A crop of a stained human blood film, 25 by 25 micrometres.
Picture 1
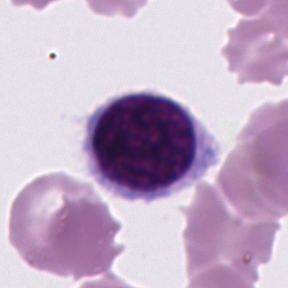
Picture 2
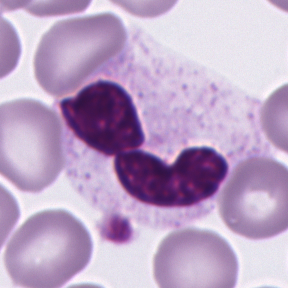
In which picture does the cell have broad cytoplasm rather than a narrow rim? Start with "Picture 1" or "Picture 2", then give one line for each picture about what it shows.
Picture 2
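What picture 1 shows: A narrow rim of pale blue cytoplasm surrounds the nucleus.
What picture 2 shows: The cytoplasm is abundant and pale pinkish-lilac.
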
